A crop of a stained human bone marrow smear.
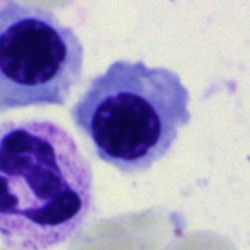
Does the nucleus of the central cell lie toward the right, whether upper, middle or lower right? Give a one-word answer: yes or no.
No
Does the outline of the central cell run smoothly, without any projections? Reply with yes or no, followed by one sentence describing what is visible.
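No. The cell outline is irregular, with small scalloped bumps most visible along the top edge.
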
